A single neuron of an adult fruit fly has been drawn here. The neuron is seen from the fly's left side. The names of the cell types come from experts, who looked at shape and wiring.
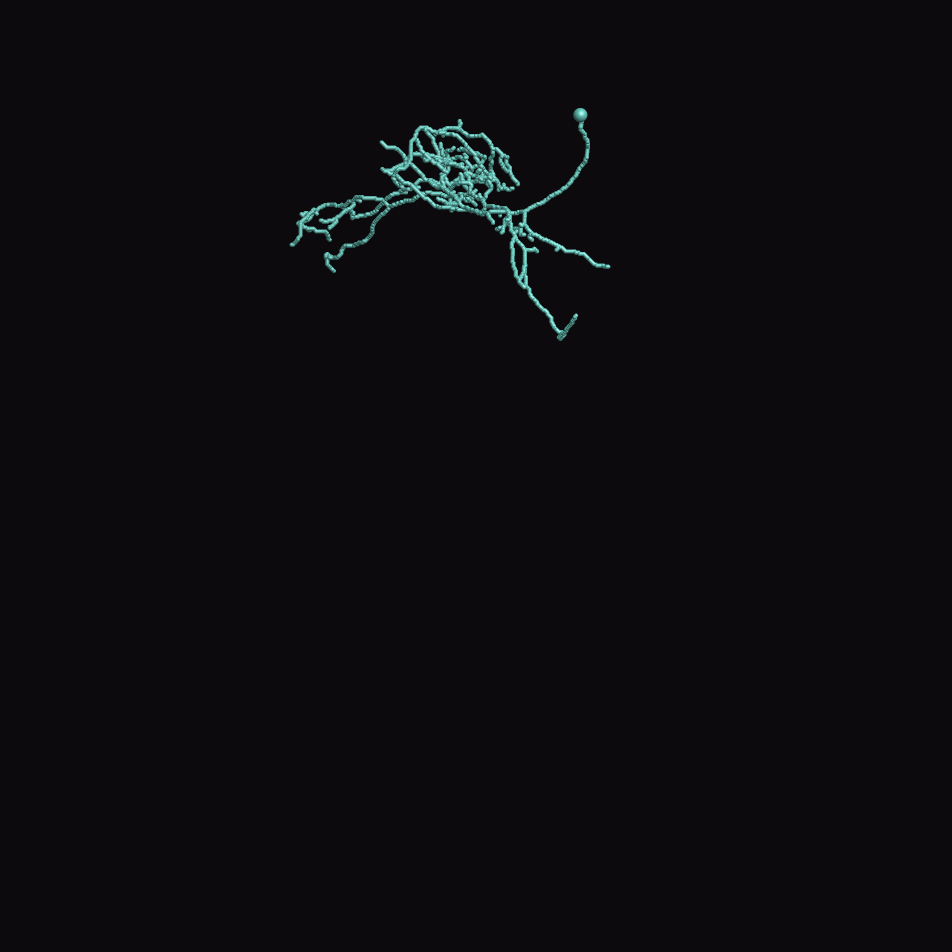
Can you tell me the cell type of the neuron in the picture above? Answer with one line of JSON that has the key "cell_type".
{"cell_type": "SIP048"}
